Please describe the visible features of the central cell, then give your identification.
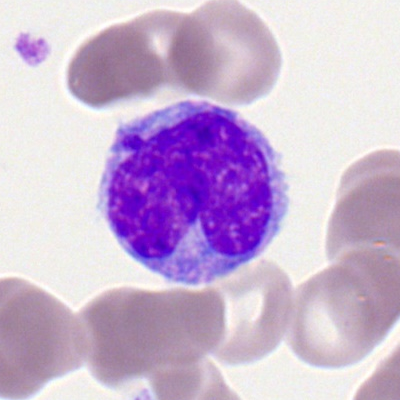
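A deep notch enters the nucleus from its lower edge. The cytoplasm is a narrow rim at the top and sides and is widest below the nucleus, where fine purplish granules are scattered. The cell edge is slightly fuzzy and ragged. It is a monocyte.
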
